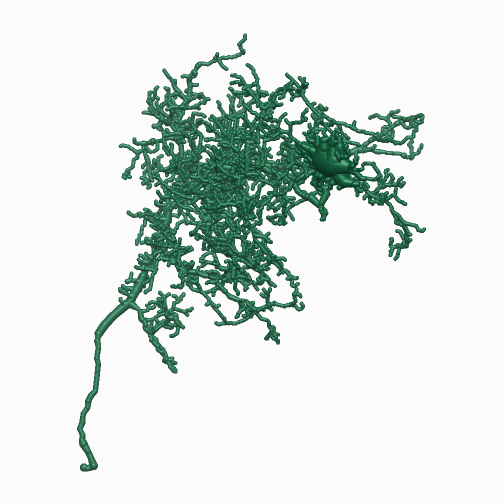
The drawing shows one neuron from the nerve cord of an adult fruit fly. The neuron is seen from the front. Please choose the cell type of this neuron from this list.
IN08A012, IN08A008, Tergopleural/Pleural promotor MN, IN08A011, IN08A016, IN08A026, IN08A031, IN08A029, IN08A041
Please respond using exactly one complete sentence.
For this neuron, the cell type is Tergopleural/Pleural promotor MN.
